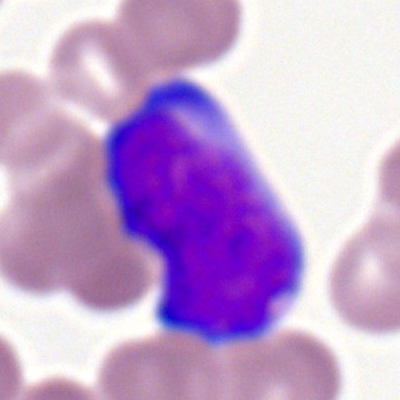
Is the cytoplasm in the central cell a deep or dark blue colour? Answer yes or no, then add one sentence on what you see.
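Yes. The rim of cytoplasm is deep blue.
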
